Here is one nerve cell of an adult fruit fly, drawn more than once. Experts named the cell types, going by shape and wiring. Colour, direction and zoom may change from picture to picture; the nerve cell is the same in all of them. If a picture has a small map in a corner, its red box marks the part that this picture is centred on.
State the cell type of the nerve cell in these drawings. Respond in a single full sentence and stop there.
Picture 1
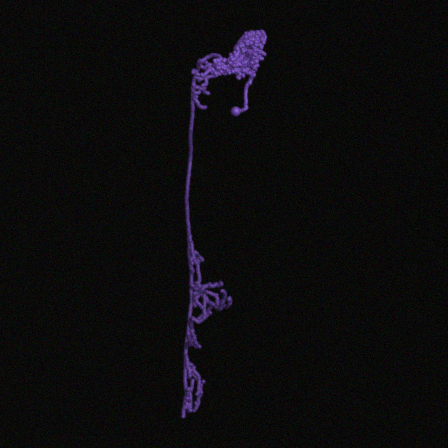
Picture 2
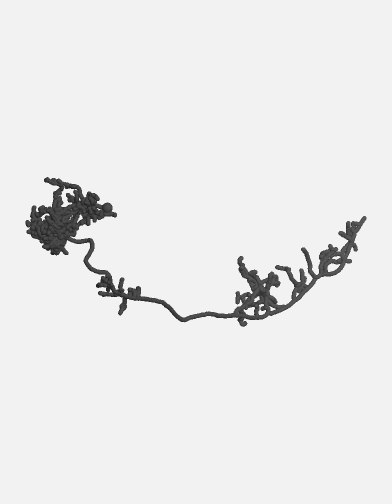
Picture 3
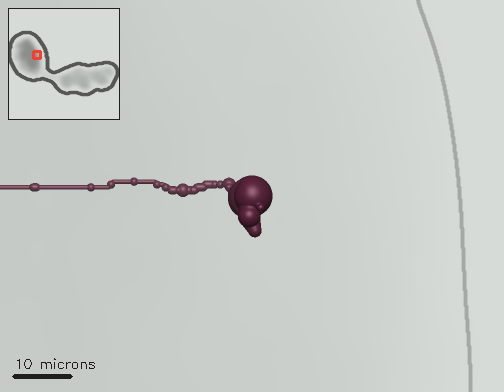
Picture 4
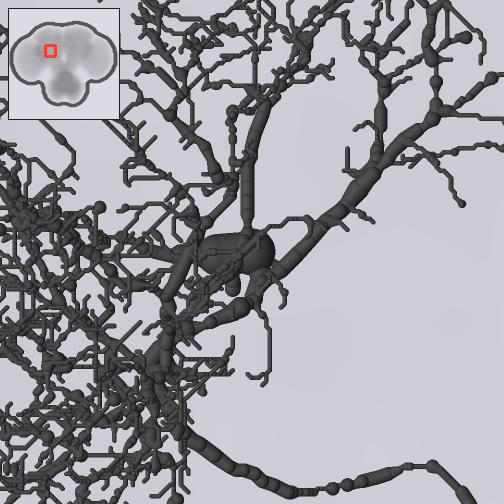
The cell type held by this nerve cell is DNpe031.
